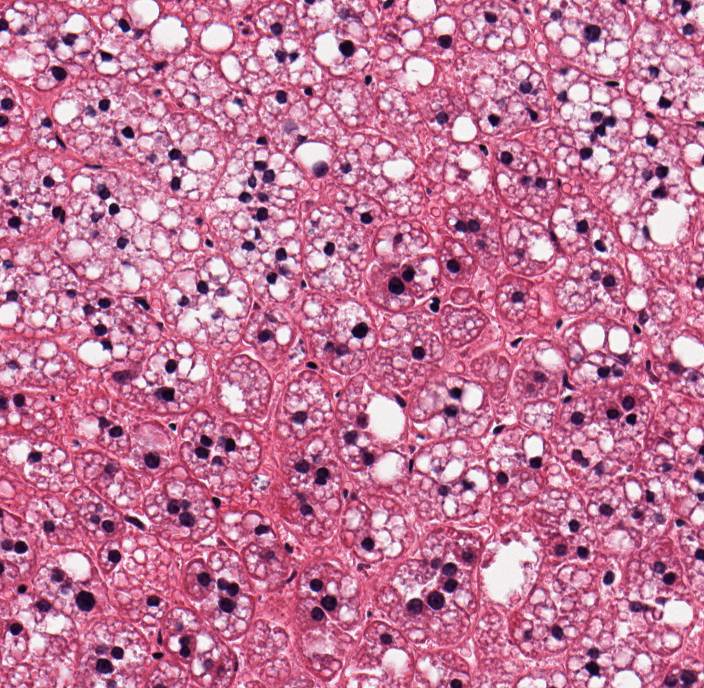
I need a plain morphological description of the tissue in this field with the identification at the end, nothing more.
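Look first at the cytoplasm: in most cells it is packed with many small clear vacuoles, which gives a bubbly look. The vacuoles vary in size, and some scattered ones are much larger than the nuclei. Those nuclei are small, round and darkly stained. Between the nests, the pink strands are delicate, with scant stroma and no broad fibrous bands. This is adrenal gland.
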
